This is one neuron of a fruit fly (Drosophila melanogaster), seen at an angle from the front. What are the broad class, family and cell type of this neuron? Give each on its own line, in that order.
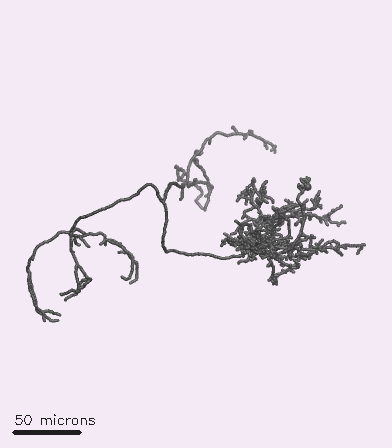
nerve-cord intrinsic neuron
hemilineage 18B
IN18B015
